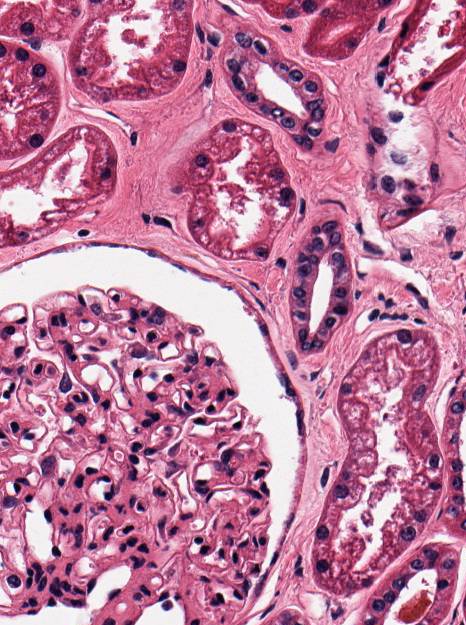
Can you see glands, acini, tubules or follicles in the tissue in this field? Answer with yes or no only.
Yes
